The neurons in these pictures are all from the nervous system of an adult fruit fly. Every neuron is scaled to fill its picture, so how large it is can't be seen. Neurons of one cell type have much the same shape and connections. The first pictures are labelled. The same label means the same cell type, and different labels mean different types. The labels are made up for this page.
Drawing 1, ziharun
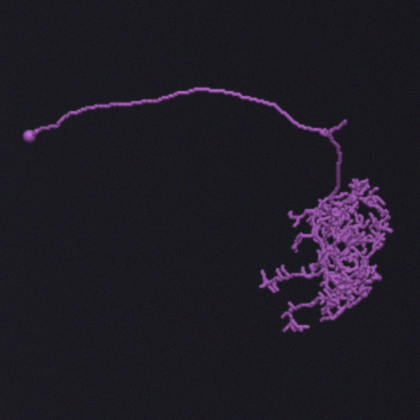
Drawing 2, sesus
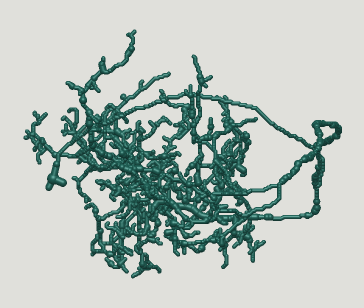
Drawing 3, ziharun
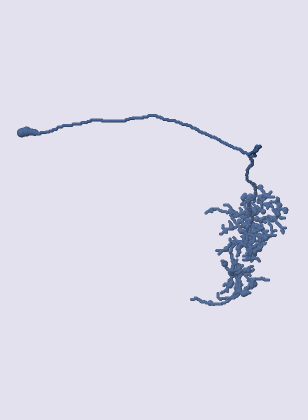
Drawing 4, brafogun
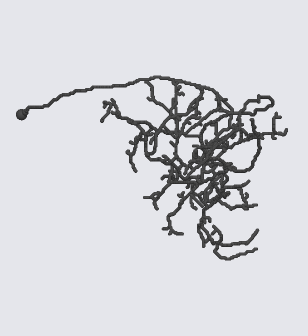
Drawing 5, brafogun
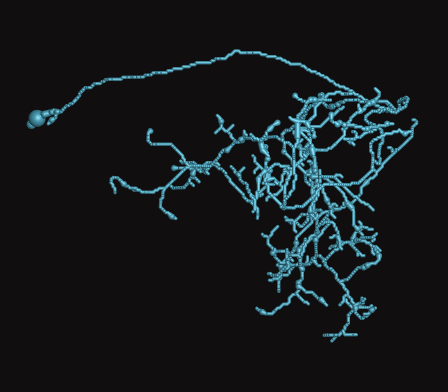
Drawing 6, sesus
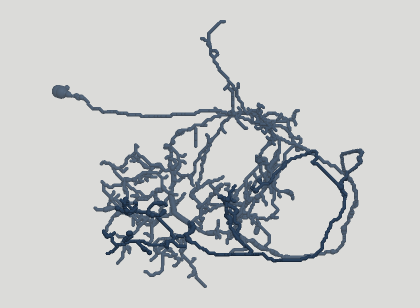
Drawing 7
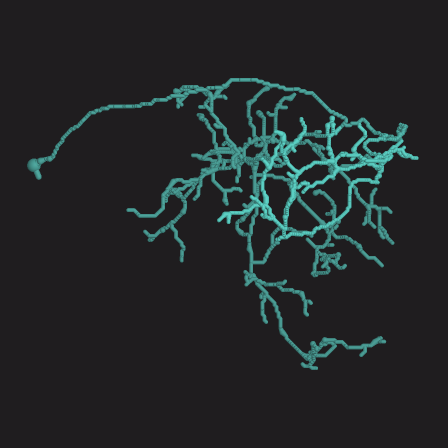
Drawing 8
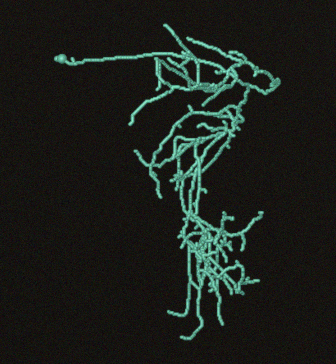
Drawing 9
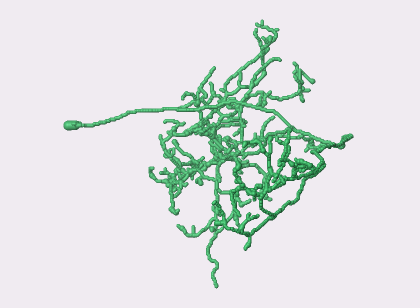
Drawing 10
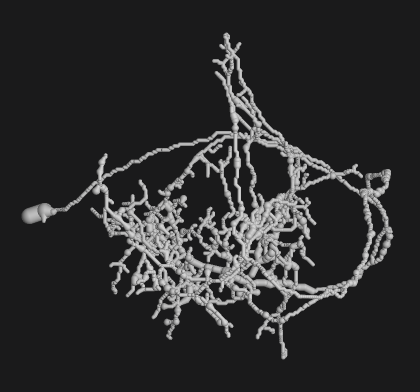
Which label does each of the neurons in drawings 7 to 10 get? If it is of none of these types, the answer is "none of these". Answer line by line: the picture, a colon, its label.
7: brafogun
8: none of these
9: brafogun
10: sesus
